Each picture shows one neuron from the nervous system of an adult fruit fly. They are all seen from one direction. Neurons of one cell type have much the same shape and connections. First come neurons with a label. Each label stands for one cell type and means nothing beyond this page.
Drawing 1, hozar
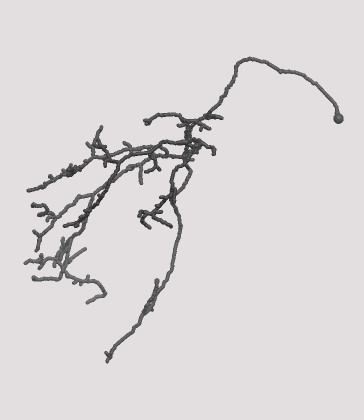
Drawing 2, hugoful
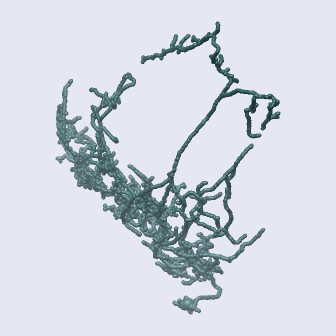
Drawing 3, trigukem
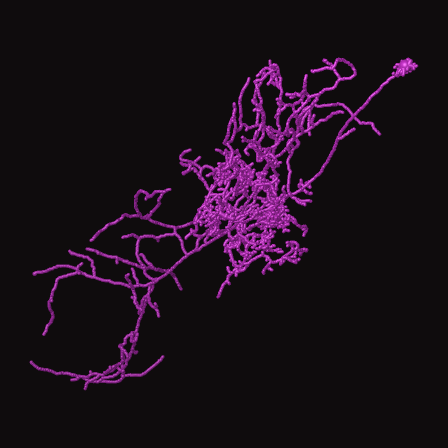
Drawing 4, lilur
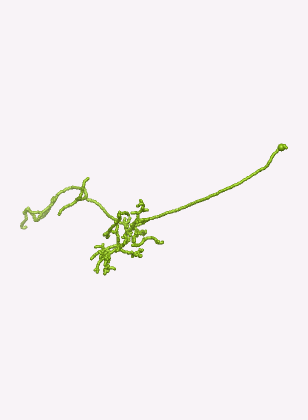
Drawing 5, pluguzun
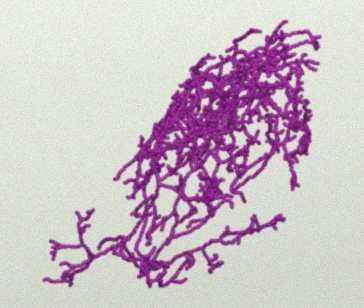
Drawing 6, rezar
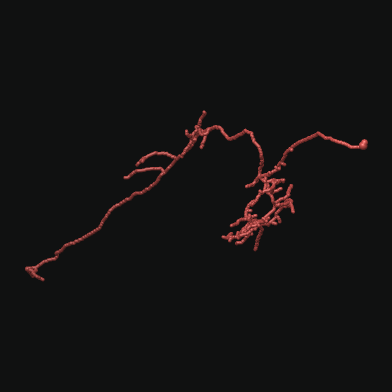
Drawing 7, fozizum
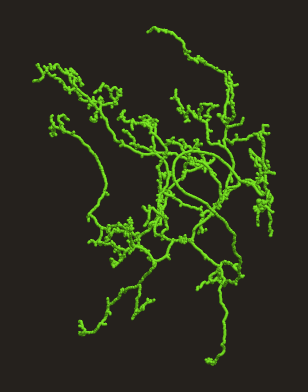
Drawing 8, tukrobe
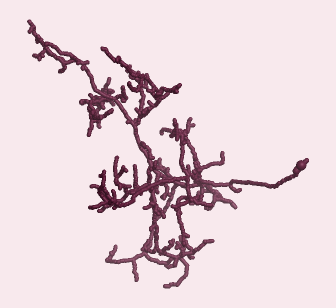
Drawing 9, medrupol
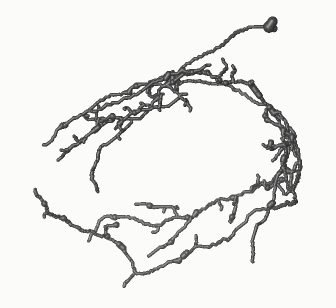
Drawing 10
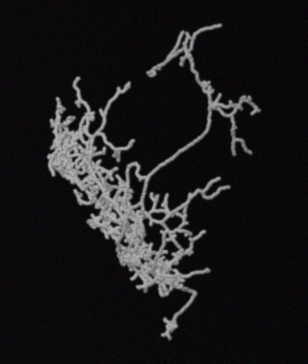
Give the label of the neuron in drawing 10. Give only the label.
hugoful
